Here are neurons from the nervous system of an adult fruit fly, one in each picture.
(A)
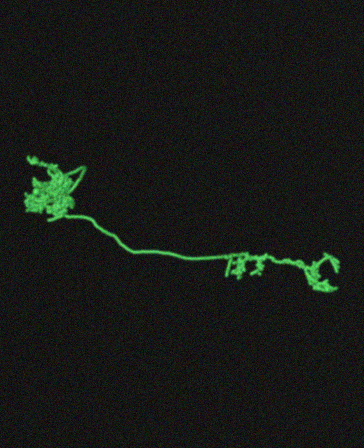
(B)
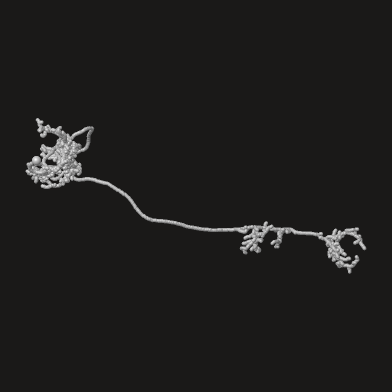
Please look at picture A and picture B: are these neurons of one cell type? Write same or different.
same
